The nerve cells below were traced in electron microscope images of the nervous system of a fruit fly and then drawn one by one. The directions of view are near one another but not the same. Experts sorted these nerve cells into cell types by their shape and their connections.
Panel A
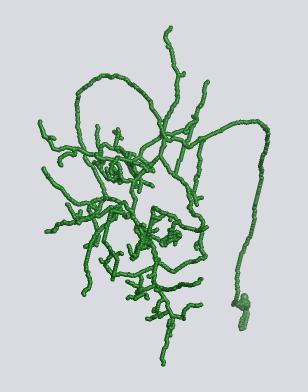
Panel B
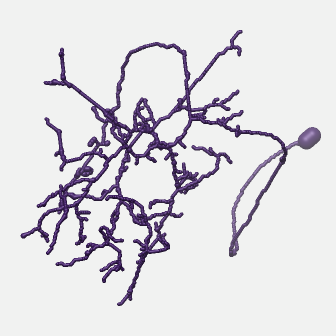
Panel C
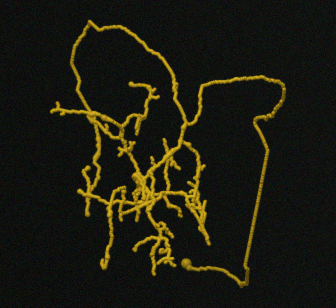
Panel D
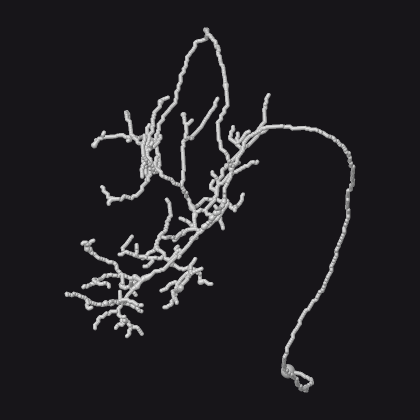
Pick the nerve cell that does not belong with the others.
D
